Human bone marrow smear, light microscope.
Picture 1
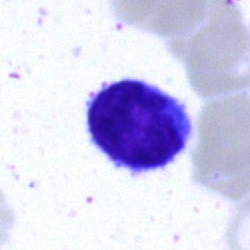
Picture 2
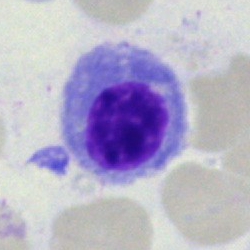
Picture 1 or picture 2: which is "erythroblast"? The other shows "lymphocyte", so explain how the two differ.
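Assignment: picture 1 is the lymphocyte, picture 2 the erythroblast. Item one, outline: the lymphocyte is slightly oval, with a finely uneven edge and no long projections, and the erythroblast is round to slightly oval, with a softly uneven edge. Item two, nucleus and cytoplasm: in the lymphocyte the nucleus fills almost the whole cell, with no clear rim of cytoplasm, while the erythroblast has abundant blue cytoplasm, with a paler zone next to the upper side of the nucleus.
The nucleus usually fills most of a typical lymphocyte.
Item three, chromatin: the lymphocyte's is dense and deep purple-blue, and the erythroblast's is dark purple and coarsely clumped, with paler patches between the clumps.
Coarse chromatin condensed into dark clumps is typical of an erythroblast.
Item four, other findings: the lymphocyte shows no vacuoles, and the erythroblast shows no distinct nucleolus and no distinct granules.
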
